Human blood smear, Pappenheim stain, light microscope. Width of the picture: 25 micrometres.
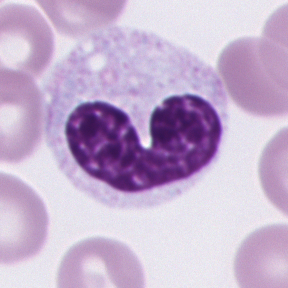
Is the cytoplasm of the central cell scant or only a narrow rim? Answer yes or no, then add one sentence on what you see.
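No. The cytoplasm is abundant and pale lilac-pink.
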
